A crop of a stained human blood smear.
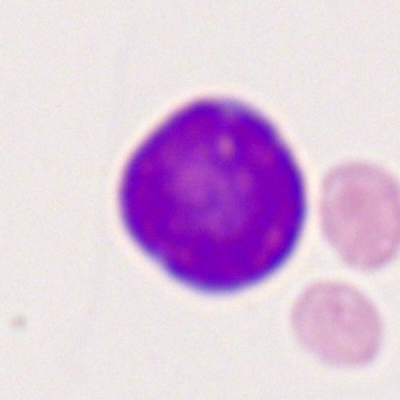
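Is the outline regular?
Roughly round, with a smooth edge.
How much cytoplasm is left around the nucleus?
Very little; the nucleus fills almost the whole cell.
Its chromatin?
Deep purple, finely textured, a few paler patches.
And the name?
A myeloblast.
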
